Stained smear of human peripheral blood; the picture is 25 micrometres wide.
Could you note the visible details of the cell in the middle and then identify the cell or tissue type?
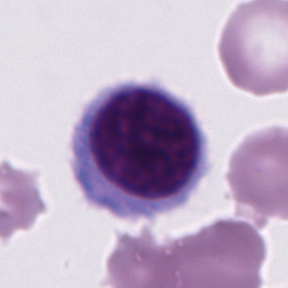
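Let's start at the border of the cell in the middle: its edge is finely ragged rather than smooth. It measures about 12 micrometres across. Now look at the nucleus, which is round in outline and about 10 micrometres across. It sits off-centre, toward the upper right of the cell. Its chromatin is coarsely clumped. If you follow the rim of cytoplasm around, you'll find it is widest at the lower left. This is a hairy cell.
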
